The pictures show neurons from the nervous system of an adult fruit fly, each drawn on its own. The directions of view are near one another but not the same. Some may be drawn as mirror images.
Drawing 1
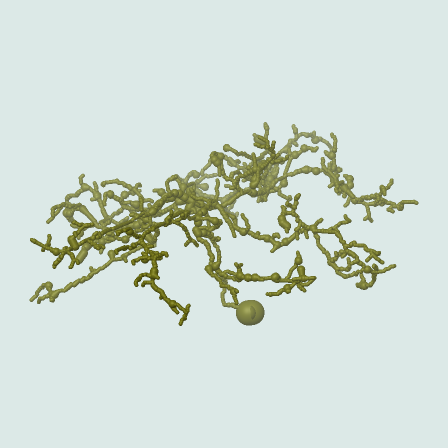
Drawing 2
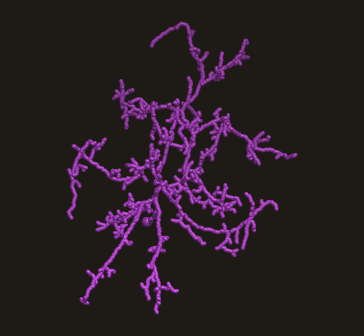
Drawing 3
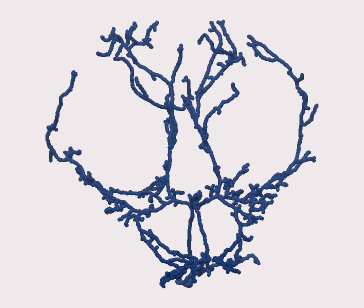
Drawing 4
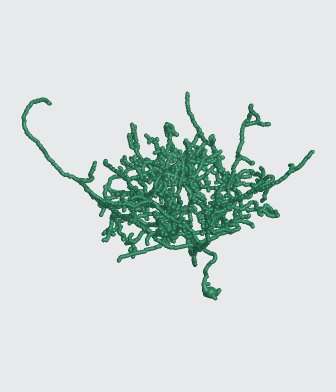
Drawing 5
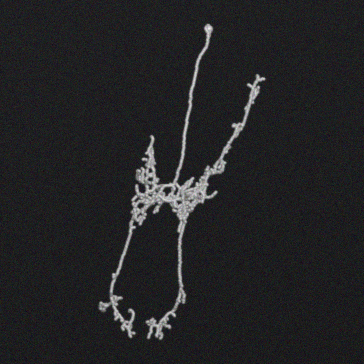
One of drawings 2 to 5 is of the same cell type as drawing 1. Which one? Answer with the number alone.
2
